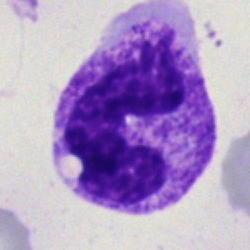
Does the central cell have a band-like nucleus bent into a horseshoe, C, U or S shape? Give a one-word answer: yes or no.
Yes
